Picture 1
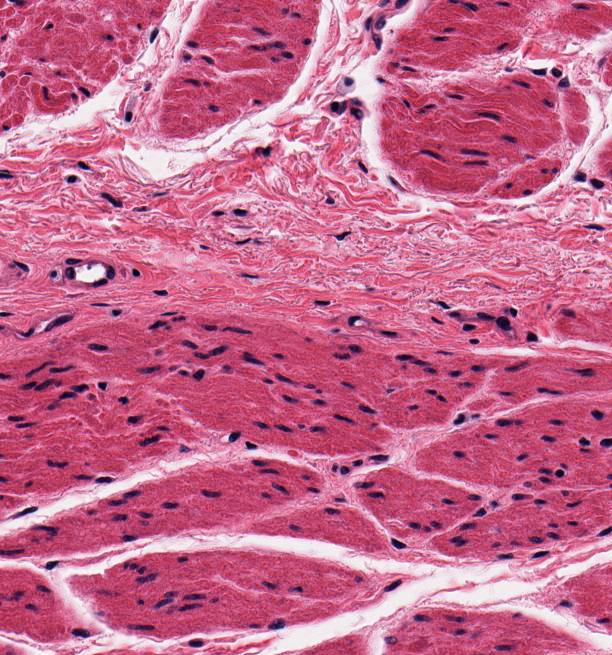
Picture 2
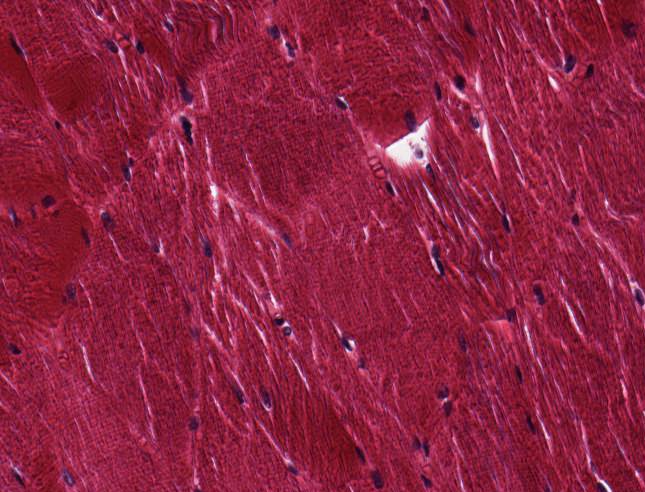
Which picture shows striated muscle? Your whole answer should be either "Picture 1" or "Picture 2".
Picture 2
